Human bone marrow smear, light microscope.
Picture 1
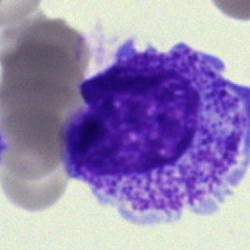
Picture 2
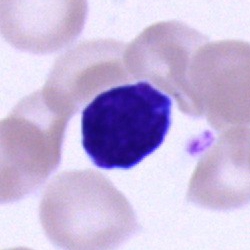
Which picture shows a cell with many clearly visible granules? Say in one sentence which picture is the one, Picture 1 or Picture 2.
The cell in picture 1 has many visible granules in its cytoplasm.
